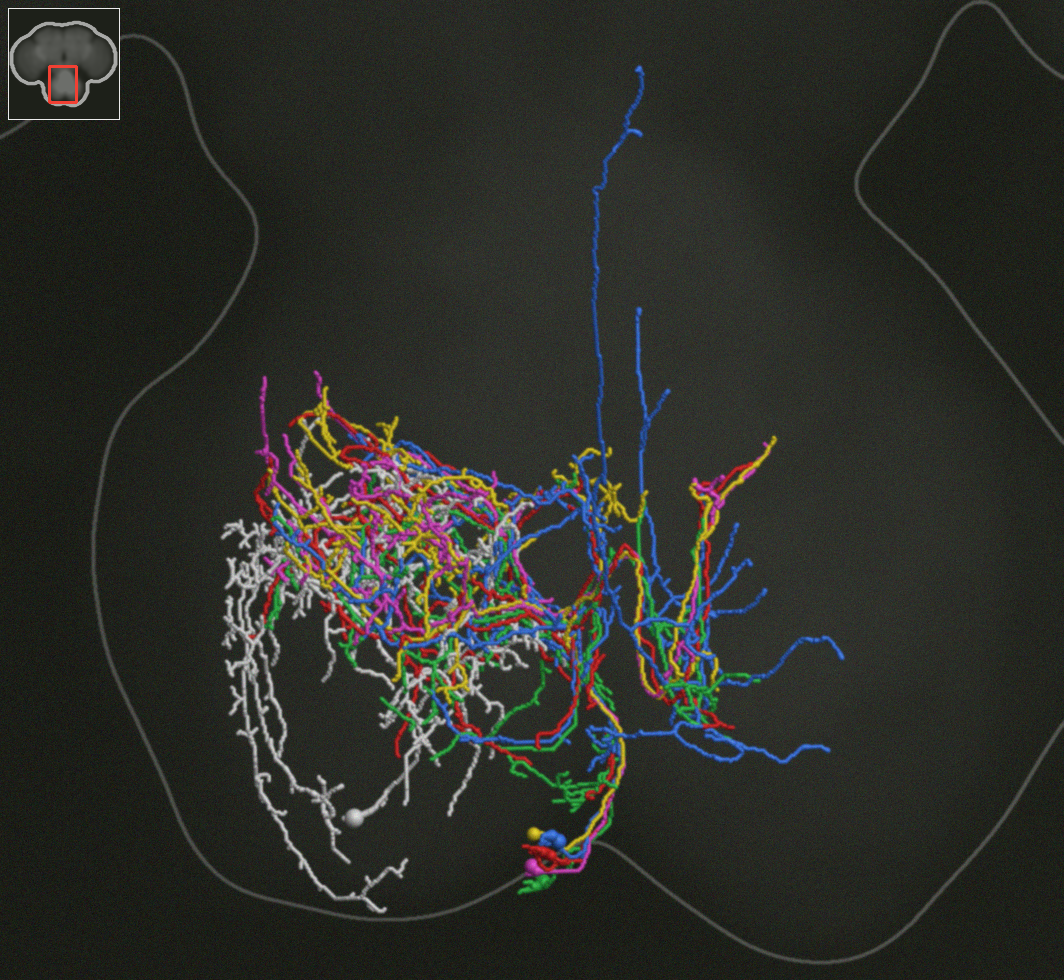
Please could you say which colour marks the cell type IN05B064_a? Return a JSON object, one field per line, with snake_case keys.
{
 "colour": "green"
}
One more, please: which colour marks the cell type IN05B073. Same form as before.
{
 "colour": "magenta"
}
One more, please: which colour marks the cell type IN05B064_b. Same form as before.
{
 "colour": "red"
}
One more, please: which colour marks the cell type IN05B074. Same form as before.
{
 "colour": "yellow"
}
